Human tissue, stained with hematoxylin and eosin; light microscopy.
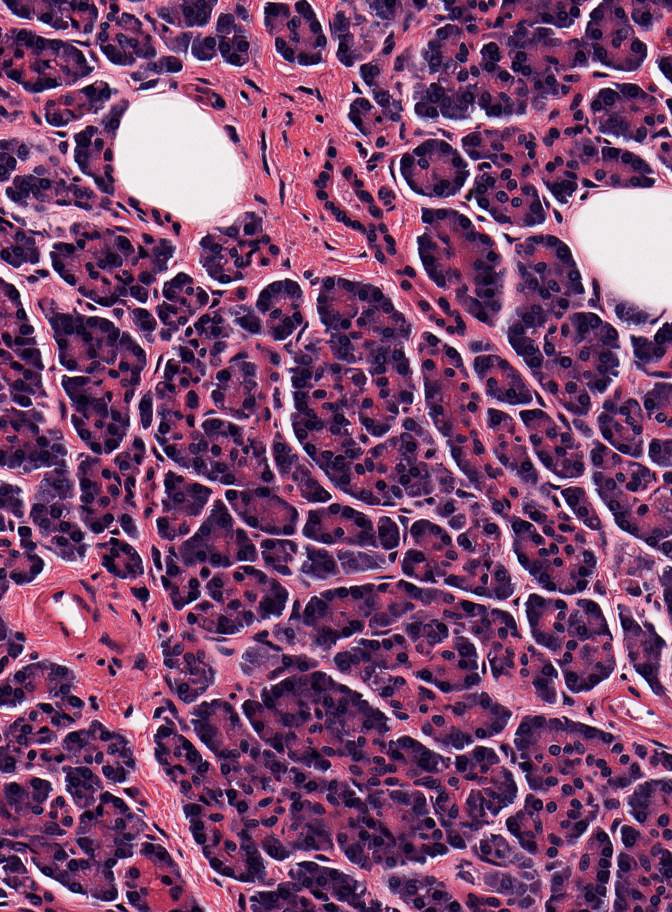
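Pancreas, packed edge to edge with small acini, with thin pink fibrous strands running between them. Note how the acinar cells' round, dark nuclei sit toward the outer edge of each acinus. Over at the left edge, lower half, there's a small vessel with a thick pink wall and narrow lumen. Those narrow white clefts around many acini are where the tissue shrank away from the stroma.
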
